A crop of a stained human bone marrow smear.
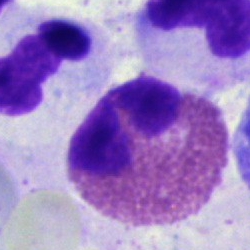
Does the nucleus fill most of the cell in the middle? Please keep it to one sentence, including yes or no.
No, the cytoplasm is broad rather than a narrow rim.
